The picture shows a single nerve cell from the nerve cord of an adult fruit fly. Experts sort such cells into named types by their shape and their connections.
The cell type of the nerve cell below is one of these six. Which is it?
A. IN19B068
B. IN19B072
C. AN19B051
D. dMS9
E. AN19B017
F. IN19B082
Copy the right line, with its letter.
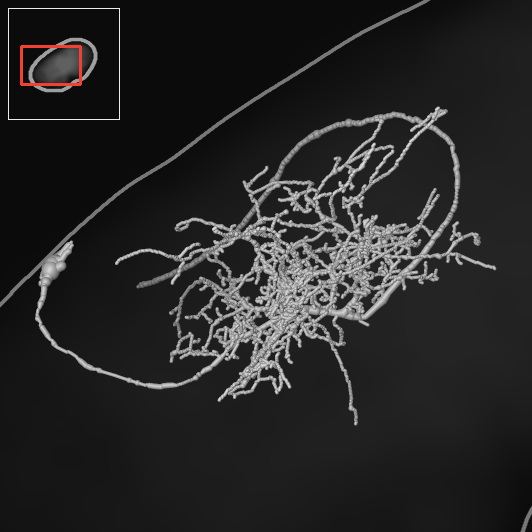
E. AN19B017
